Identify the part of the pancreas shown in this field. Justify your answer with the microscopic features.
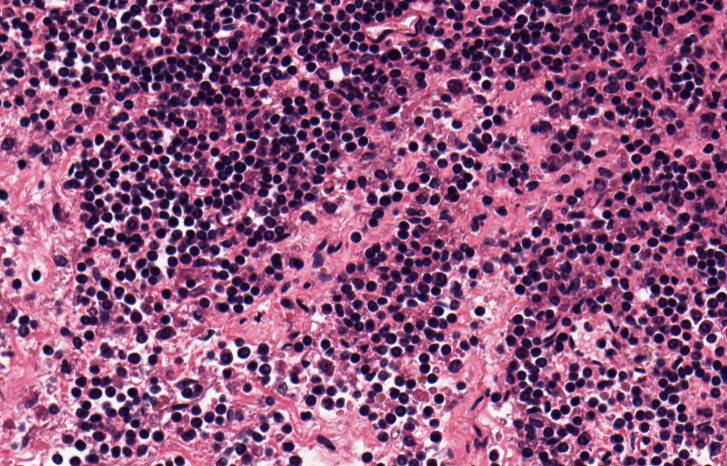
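What I'm looking at is lymphoid tissue. Most of the field is crowded with densely packed sheets of small lymphocytes, their nuclei round, dark and dense, their cytoplasm scant. Irregular pink bands of wavy collagen divide the sheets, with elongated spindle-shaped nuclei scattered through them. I can't find epithelium or glands anywhere.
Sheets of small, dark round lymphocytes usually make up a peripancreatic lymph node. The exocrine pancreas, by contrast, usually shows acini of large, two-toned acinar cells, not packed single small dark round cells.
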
